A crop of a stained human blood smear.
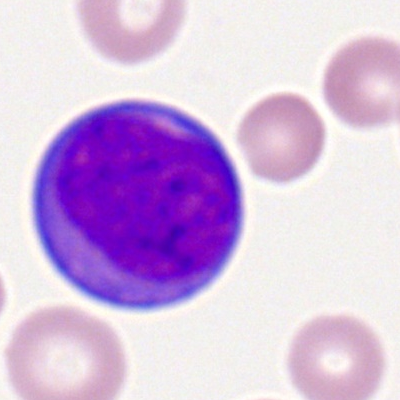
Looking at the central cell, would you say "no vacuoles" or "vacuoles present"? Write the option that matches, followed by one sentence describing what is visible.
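No vacuoles. The cytoplasm shows no vacuoles.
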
